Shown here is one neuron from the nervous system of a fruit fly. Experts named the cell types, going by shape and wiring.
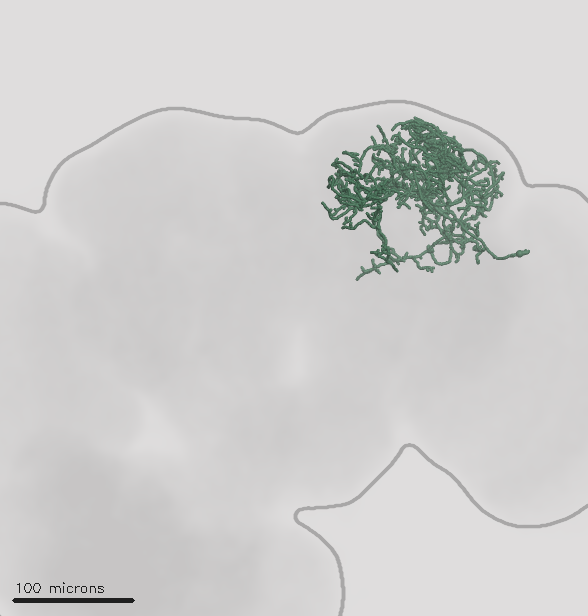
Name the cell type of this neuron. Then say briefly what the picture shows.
Its cell type is LHCENT10. Its broad class is central-brain intrinsic neuron. The cell body is on the right of the picture. By the scale bar it is about 180 microns wide in this view.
